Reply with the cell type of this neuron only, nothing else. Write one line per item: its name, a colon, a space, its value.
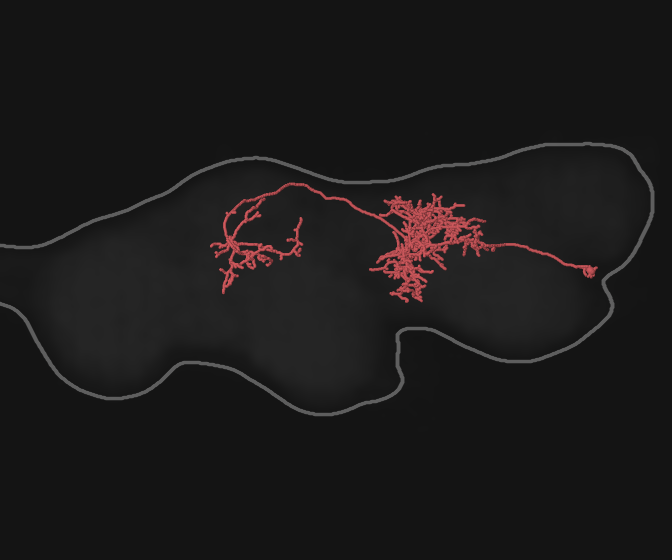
cell type: IN03A011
